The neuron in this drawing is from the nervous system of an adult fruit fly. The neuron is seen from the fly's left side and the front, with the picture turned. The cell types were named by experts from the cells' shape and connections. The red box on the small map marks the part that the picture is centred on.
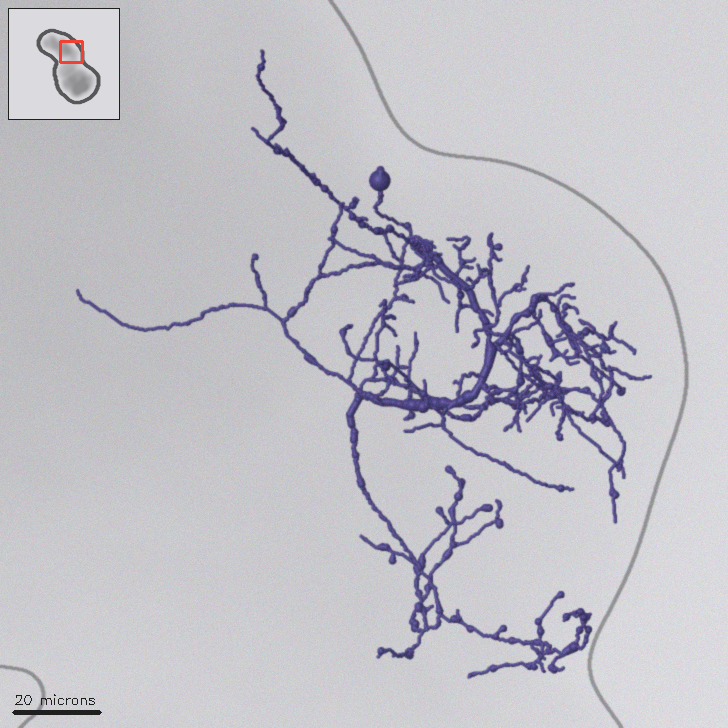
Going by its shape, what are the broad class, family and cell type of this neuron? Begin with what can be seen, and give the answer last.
The cell body can be seen at the top of the picture. From top to bottom in the picture it spans about 150 microns. Dozens of branch ends can be seen. This is a nerve-cord intrinsic neuron. The family is hemilineage 04B. It is of cell type IN04B013.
